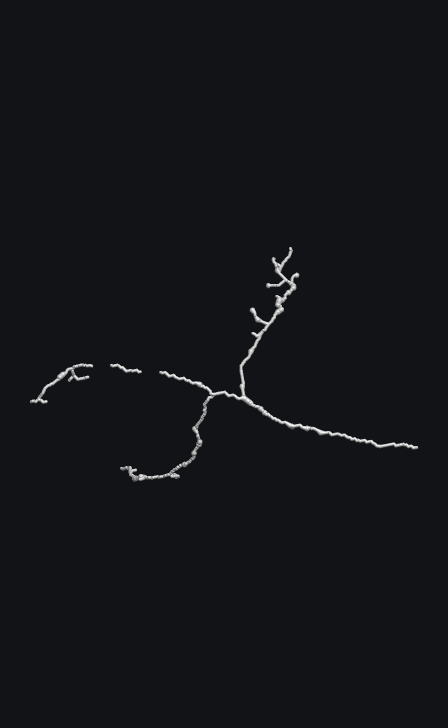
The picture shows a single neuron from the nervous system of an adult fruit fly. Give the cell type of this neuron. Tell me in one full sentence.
The cell type name for this neuron is SNpp51.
